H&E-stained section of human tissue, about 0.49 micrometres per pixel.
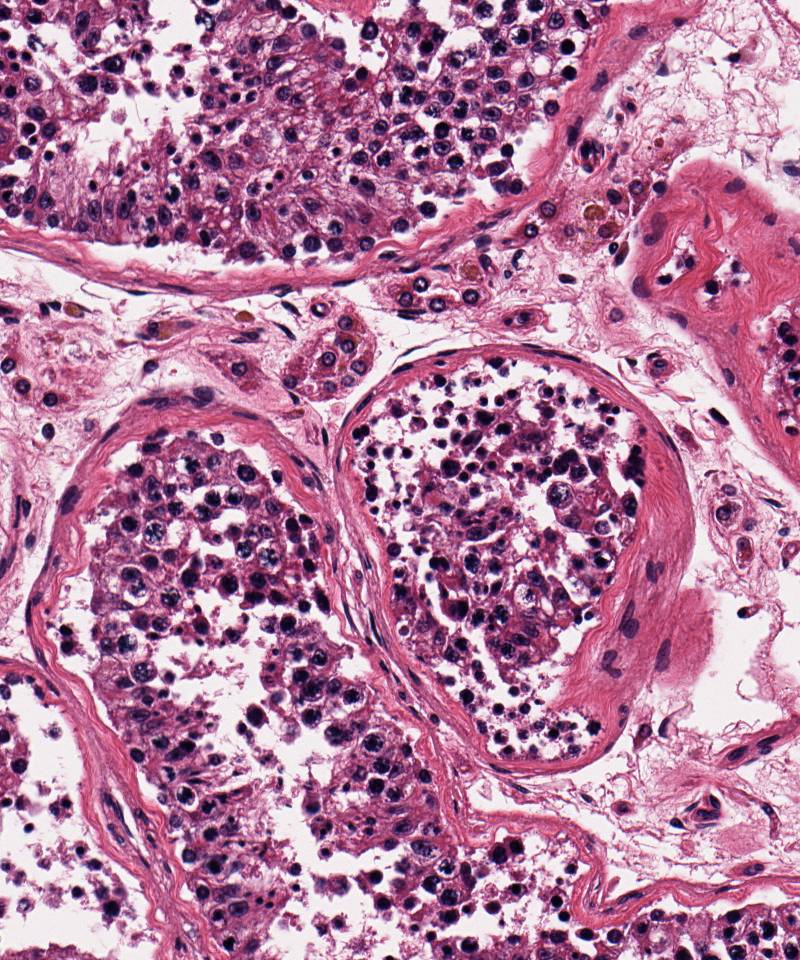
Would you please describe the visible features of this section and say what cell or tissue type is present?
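First, the tubules: each is bounded by a thick pink fibrous wall holding flattened spindle-shaped nuclei. Second, their contents: many cells have round dark nuclei, and many lie detached from one another. Third, between tubules the stroma is loose, pale and wispy, cells widely spaced. Fourth, small clusters of polygonal, pink-cytoplasm cells lie in the stroma, some with brown pigment granules towards the upper right. This is testis.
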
